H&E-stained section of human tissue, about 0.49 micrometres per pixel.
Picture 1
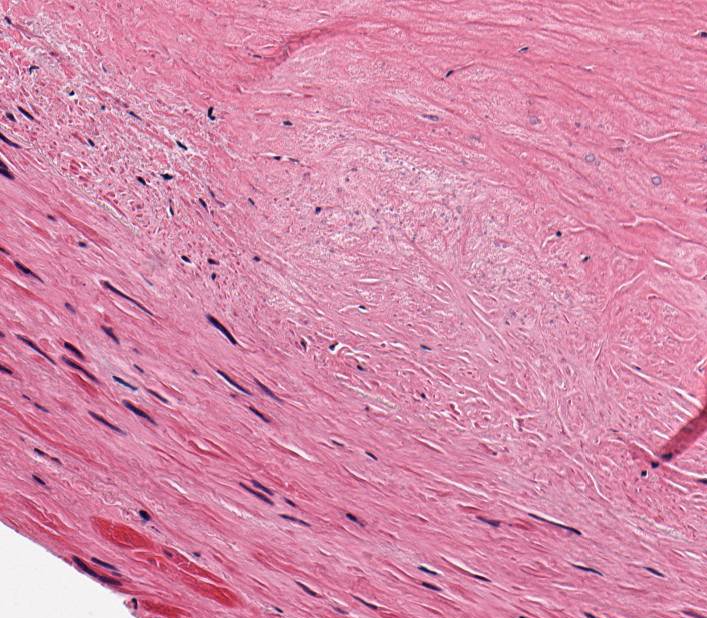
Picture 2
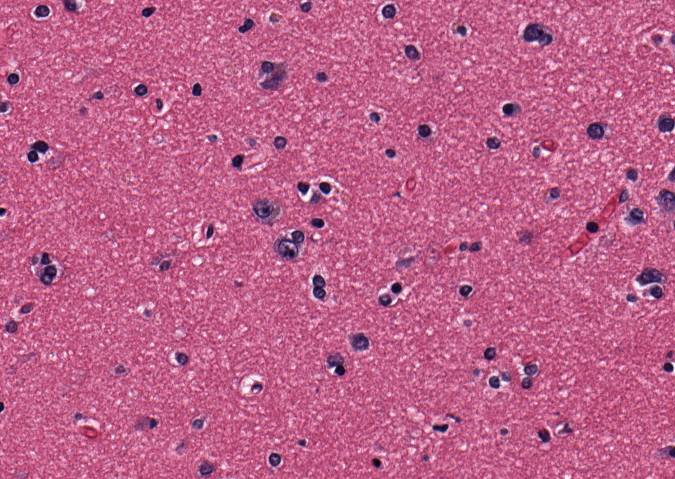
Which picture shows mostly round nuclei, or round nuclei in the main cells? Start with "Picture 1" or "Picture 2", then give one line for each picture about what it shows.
Picture 2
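What picture 1 shows: The nuclei in the cellular band are elongated, dark and cigar-shaped, some slightly wavy.
What picture 2 shows: Small round dark-staining nuclei are scattered fairly evenly across the whole field.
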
